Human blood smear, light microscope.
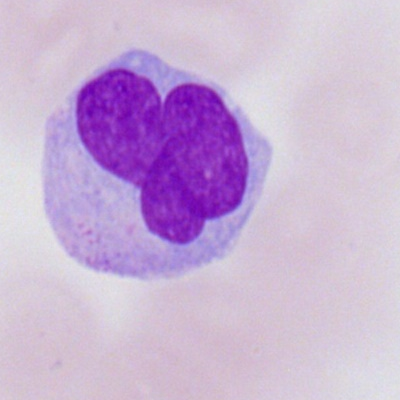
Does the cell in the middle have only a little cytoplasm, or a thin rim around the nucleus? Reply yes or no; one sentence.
No, there is abundant cytoplasm around the nucleus.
